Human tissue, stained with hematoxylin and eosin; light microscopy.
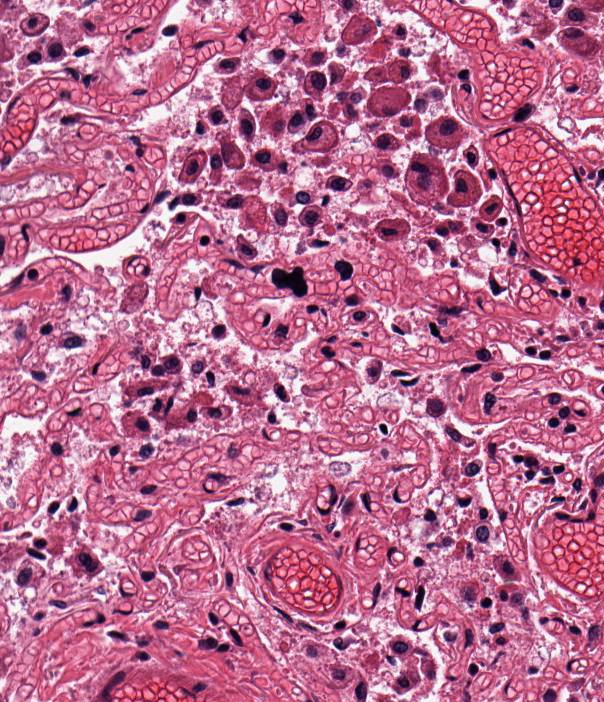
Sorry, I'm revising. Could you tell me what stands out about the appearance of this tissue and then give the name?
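Red blood cells crowd tightly within the channels, pressed against one another into polygonal outlines. In the lower centre of the field, a small round vessel filled with red blood cells is bounded by a thin wall. Toward the upper centre sits a cluster of large cells with abundant eosinophilic cytoplasm. The tissue is lung.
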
